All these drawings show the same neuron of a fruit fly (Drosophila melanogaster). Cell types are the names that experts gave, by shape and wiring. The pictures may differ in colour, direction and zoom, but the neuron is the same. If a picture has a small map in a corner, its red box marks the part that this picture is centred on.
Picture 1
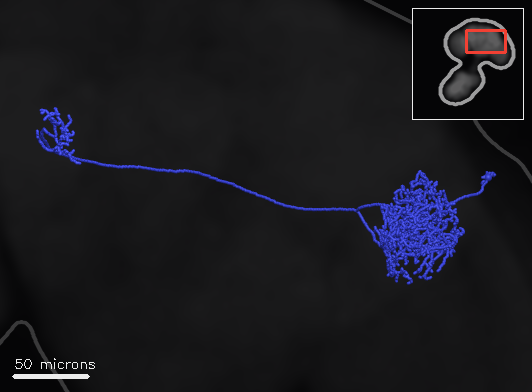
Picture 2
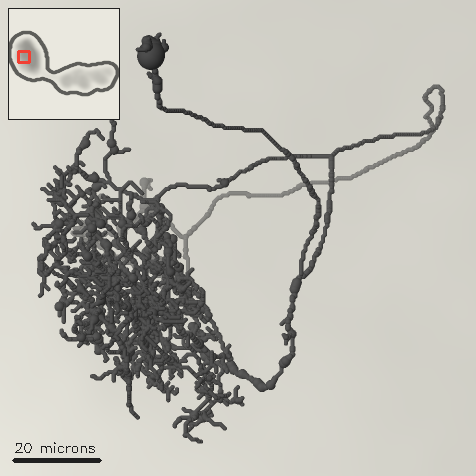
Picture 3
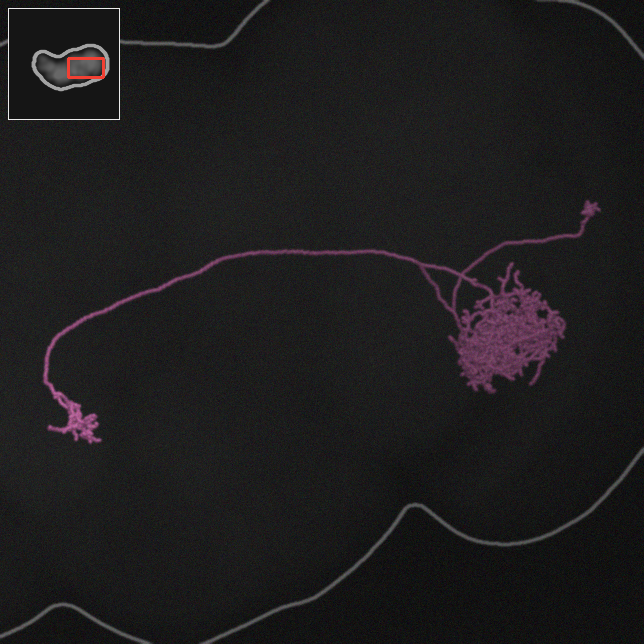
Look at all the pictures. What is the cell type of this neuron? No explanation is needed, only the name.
AVLP264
